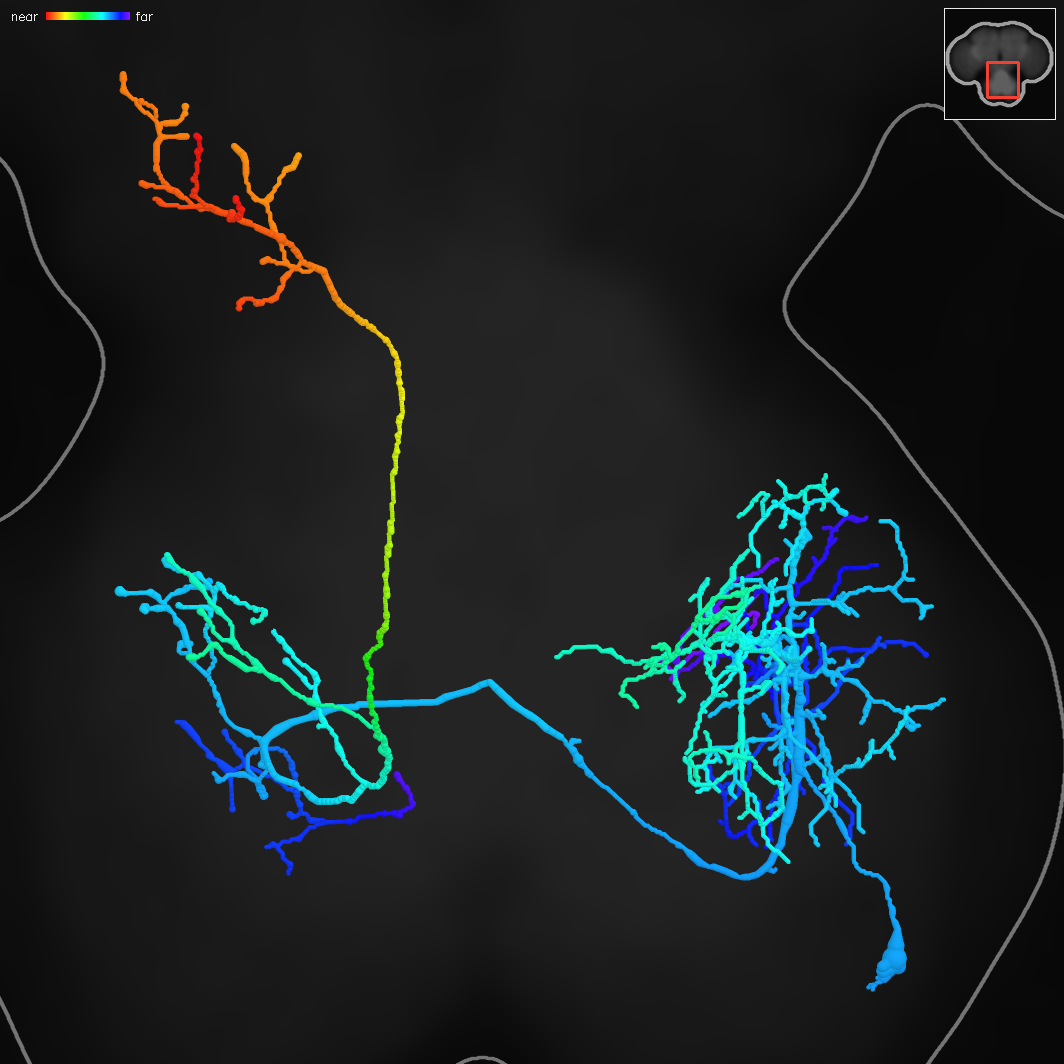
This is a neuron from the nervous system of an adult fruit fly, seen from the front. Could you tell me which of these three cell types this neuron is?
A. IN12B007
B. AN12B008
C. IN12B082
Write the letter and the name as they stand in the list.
B. AN12B008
